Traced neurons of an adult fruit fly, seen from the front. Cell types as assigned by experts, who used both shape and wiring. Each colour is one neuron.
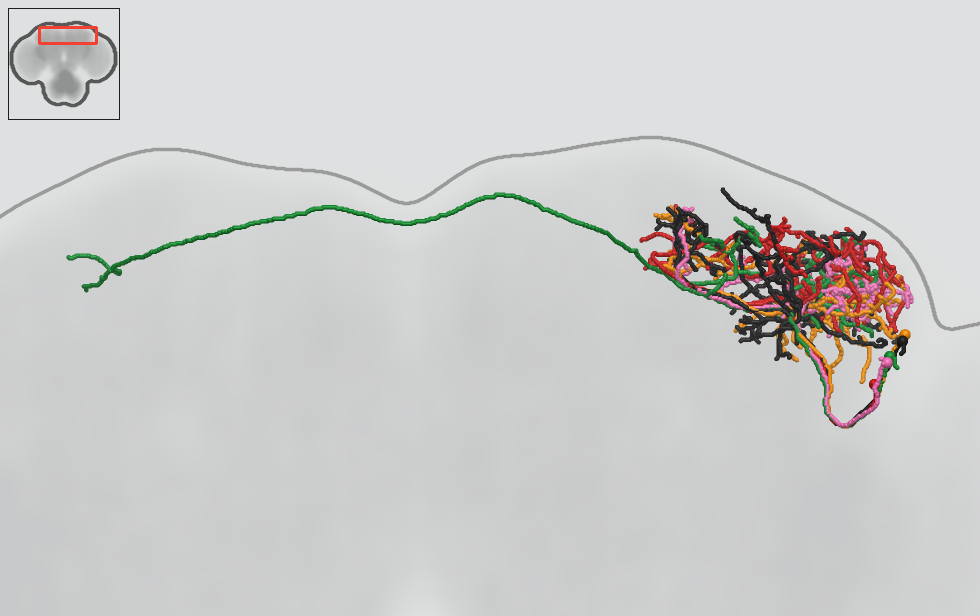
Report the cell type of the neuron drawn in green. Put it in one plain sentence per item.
The cell type is CB2693.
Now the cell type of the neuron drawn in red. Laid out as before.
The cell type is LHAV6b3.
